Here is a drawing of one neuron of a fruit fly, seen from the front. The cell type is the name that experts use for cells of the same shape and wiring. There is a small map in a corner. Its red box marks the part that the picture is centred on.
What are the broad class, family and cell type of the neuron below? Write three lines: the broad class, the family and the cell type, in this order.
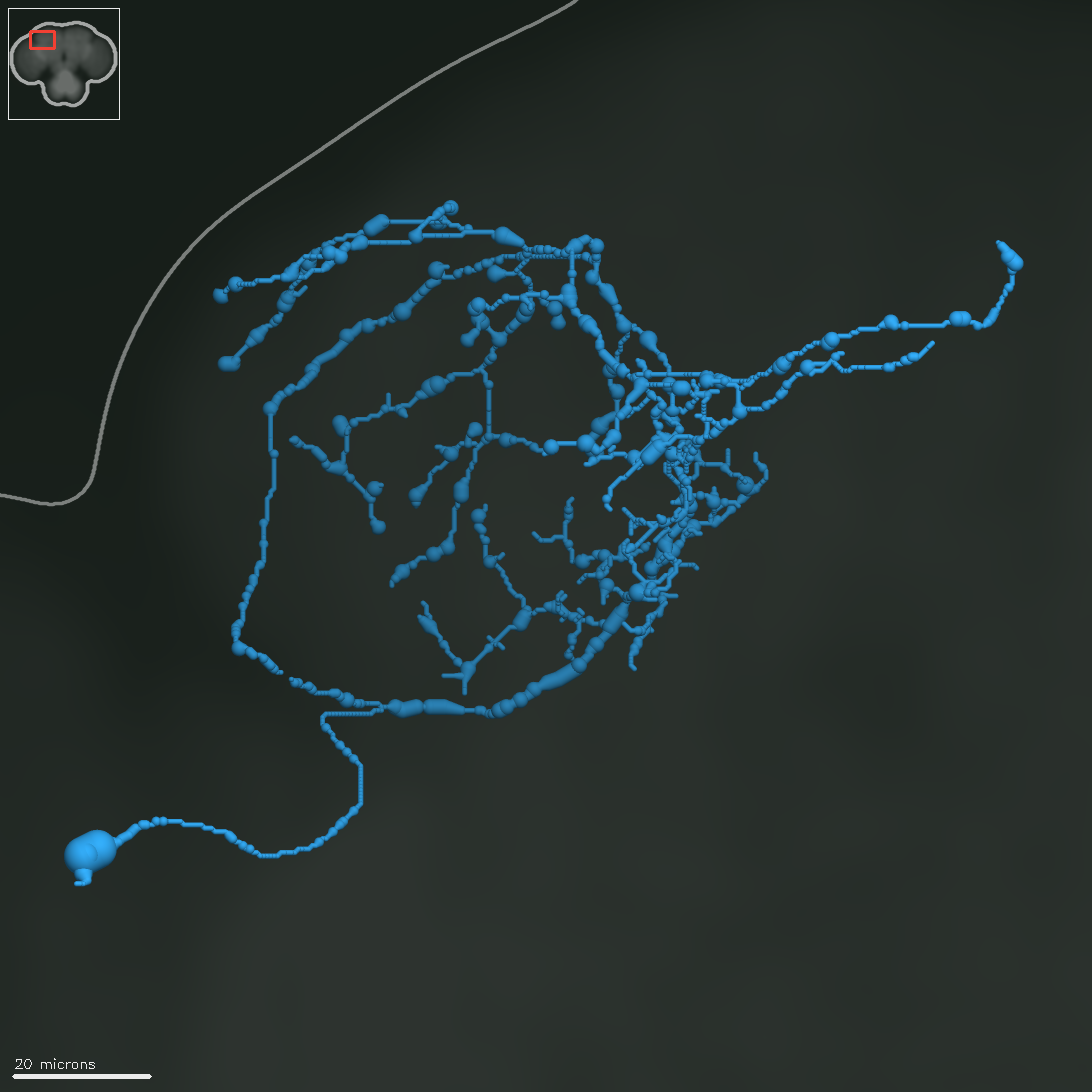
central-brain intrinsic neuron
hemilineage LHa3
LHAV3o1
